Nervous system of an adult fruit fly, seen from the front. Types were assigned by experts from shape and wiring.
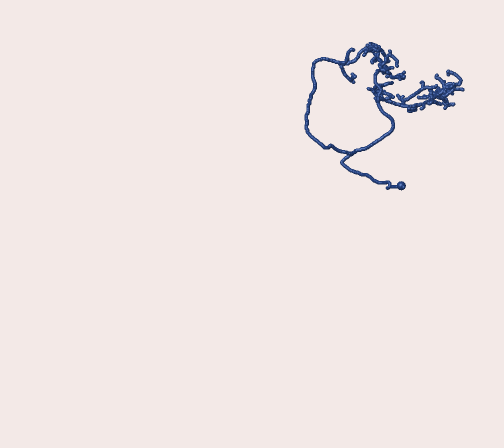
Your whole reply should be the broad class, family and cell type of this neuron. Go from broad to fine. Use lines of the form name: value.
broad class: central-brain intrinsic neuron
family: hemilineage CREl1
cell type: SLP241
